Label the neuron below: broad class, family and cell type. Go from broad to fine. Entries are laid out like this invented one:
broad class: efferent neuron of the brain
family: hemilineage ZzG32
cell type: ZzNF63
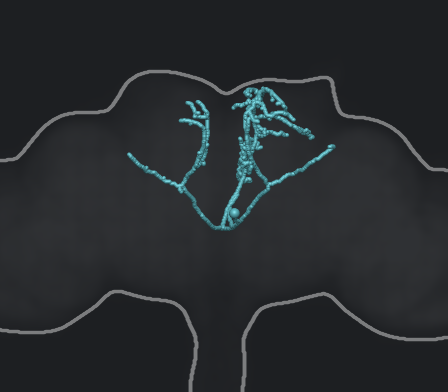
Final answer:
broad class: central-brain intrinsic neuron
family: hemilineage DM1_antero_dorsal
cell type: CB3250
